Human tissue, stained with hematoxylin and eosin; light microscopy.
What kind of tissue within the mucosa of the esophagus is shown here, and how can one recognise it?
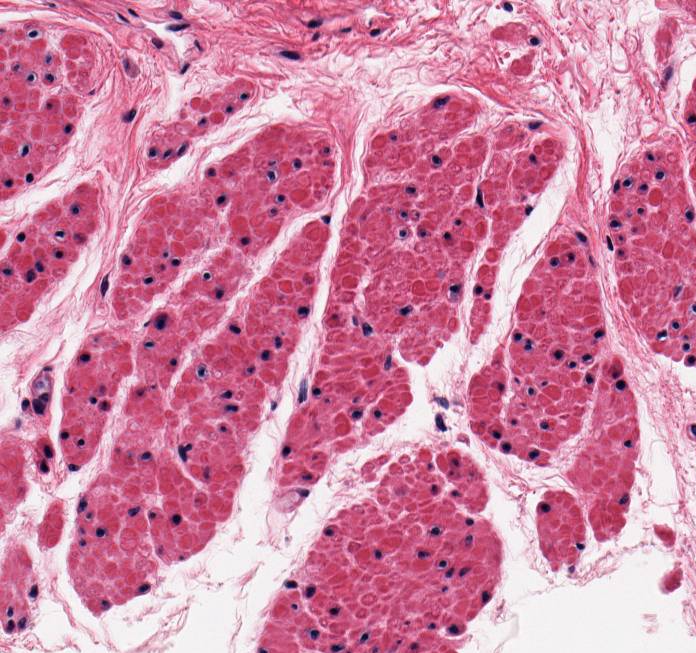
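Answer: smooth muscle. The field is filled by bundles of smooth muscle cells cut across, giving small round to polygonal profiles with round, dark, central nuclei.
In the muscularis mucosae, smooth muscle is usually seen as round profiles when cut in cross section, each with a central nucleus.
Strands of pale connective tissue separate the bundles, and no epithelium is present.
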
